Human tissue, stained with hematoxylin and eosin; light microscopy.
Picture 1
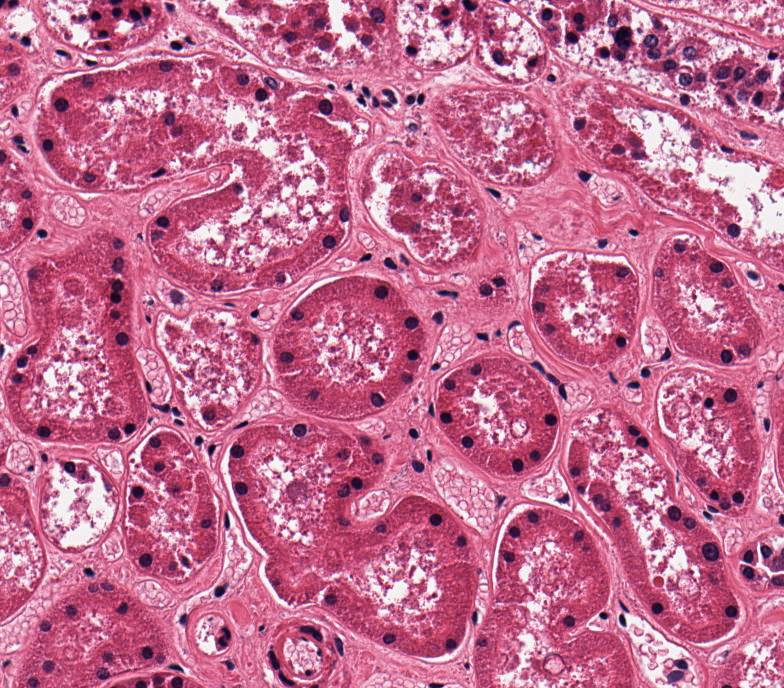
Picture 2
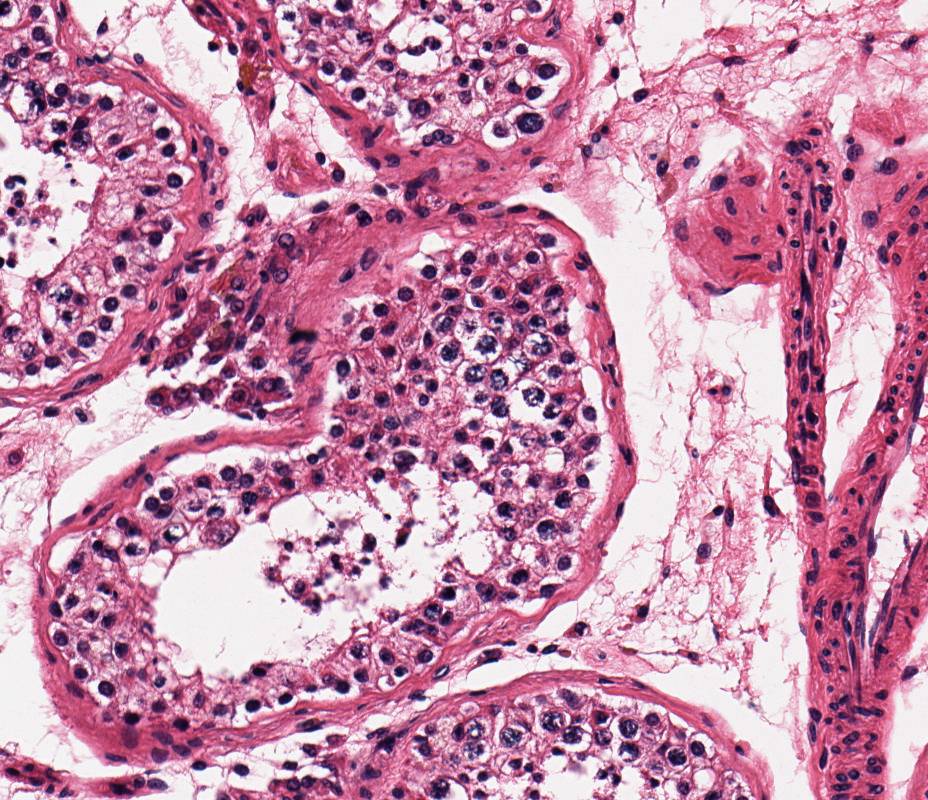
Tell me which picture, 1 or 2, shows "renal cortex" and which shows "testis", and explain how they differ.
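Identity first: picture 1 is renal cortex, picture 2 is testis. Layout: picture 1 is filled entirely with closely packed tubules in round, oval and elongated profiles, while picture 2 has rounded, cross-cut tubules, the largest in the centre and parts of others at the upper left, top and bottom, separated by loose tissue. Cells: the tubules of picture 1 are lined by cells with abundant granular, deeply eosinophilic cytoplasm and round, dark nuclei in a single row toward the basal side, whereas the central tubule of picture 2 contains many large round primary spermatocytes with coarse, thread-like dark chromatin. Surroundings: each tubule in picture 2 has a thin pink fibrous band with flattened, elongated nuclei, and small clusters of polygonal cells with abundant pink cytoplasm sit between tubules. Absent: picture 1 contains no glomeruli.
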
